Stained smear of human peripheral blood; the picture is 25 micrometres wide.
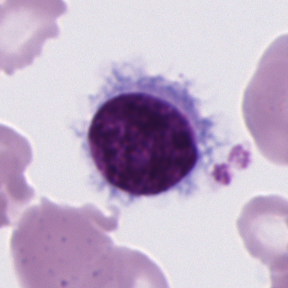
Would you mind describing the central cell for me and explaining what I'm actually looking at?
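The cell border is ragged, fringed all the way round by many fine hair-like projections. Within the nucleus, no distinct nucleolus is visible. The cytoplasm is pale greyish blue and contains no visible granules. This is a hairy cell.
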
